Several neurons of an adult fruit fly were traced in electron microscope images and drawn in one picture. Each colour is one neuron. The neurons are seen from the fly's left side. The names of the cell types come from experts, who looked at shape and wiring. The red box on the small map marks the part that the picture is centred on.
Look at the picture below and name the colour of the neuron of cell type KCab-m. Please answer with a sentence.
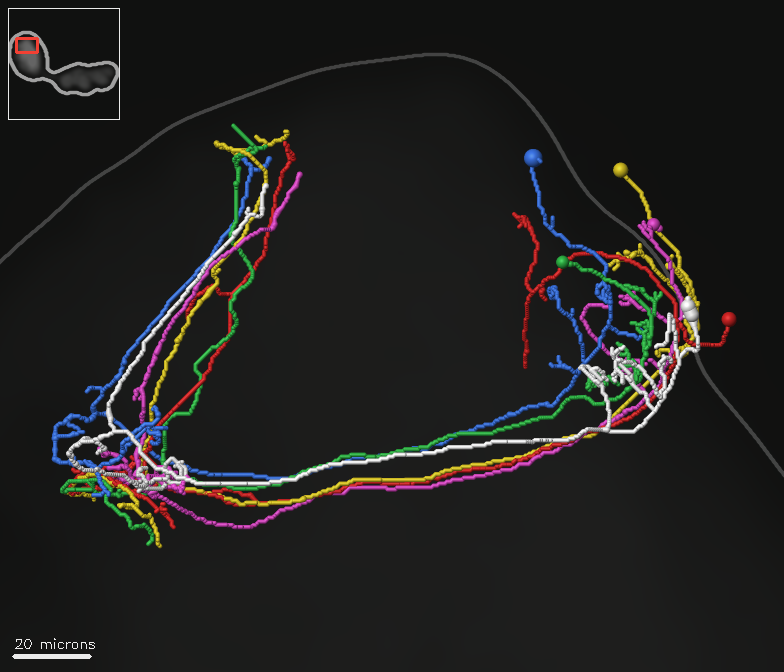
The colour is green.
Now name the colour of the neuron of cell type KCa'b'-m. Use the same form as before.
The colour is magenta.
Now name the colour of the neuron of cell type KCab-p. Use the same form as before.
The colour is red.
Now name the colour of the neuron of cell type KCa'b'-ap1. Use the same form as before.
The colour is blue.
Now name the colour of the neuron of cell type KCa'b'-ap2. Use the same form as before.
The colour is white.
